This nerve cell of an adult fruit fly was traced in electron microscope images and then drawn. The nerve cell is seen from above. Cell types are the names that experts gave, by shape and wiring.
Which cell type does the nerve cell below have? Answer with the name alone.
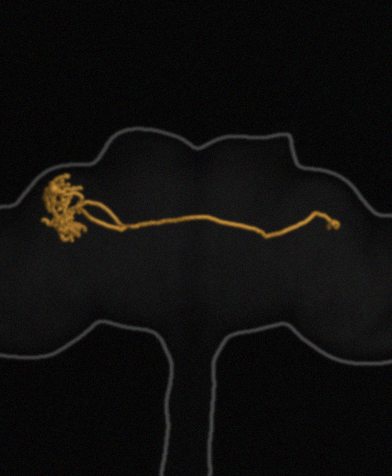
CB4215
